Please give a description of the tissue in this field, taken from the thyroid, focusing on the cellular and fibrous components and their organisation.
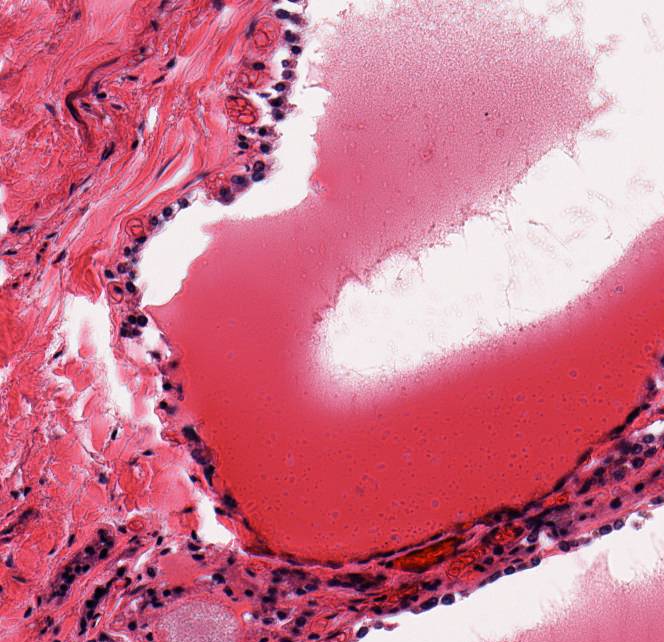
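Most of the centre and right of the field is occupied by a single large dilated space, with tissue along its left and lower borders. A single layer of flattened to low cuboidal cells lines the space. A small vessel containing red blood cells sits in the wall just beneath the space, along the bottom. Small dark round nuclei are most crowded in this thin lower wall.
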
